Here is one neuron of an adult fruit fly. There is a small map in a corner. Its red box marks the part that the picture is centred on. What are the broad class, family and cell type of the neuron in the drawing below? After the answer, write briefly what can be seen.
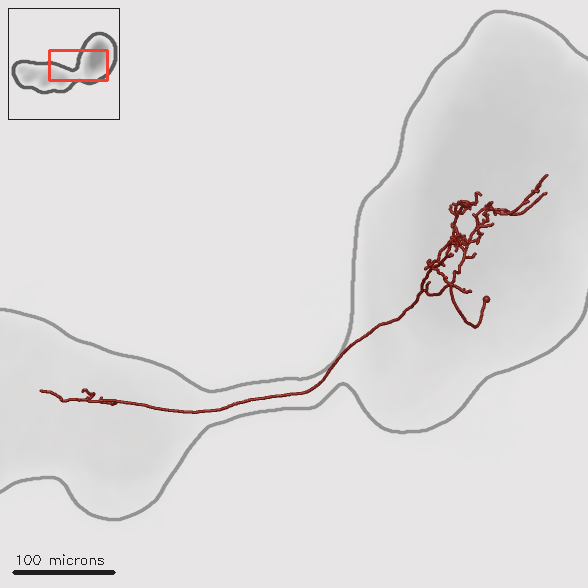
It is a descending neuron. Its family is hemilineage LB7. It is of cell type DNge094. The cell body is on the right of the picture. From left to right in the picture it spans about 500 microns.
